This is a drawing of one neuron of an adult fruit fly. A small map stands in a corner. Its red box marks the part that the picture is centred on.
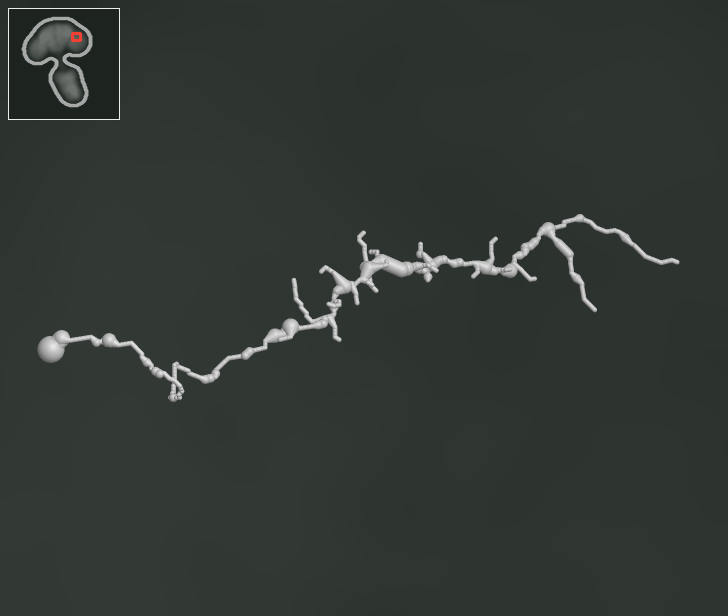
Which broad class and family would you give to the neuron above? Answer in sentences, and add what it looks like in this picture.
Its broad class is optic-lobe intrinsic neuron. The family is Dm. It lies in the brain. The cell body can be seen on the left of the picture.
